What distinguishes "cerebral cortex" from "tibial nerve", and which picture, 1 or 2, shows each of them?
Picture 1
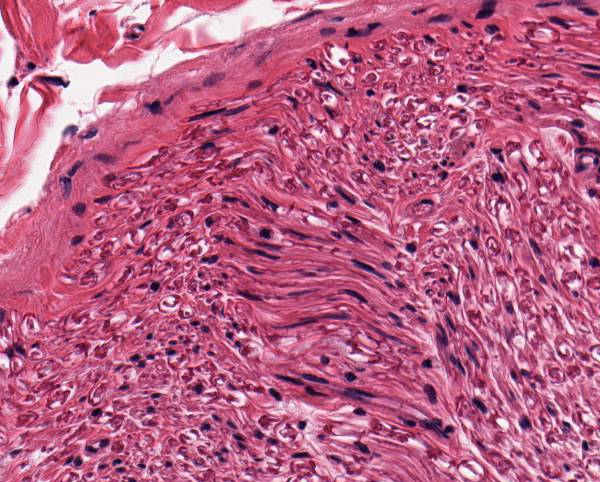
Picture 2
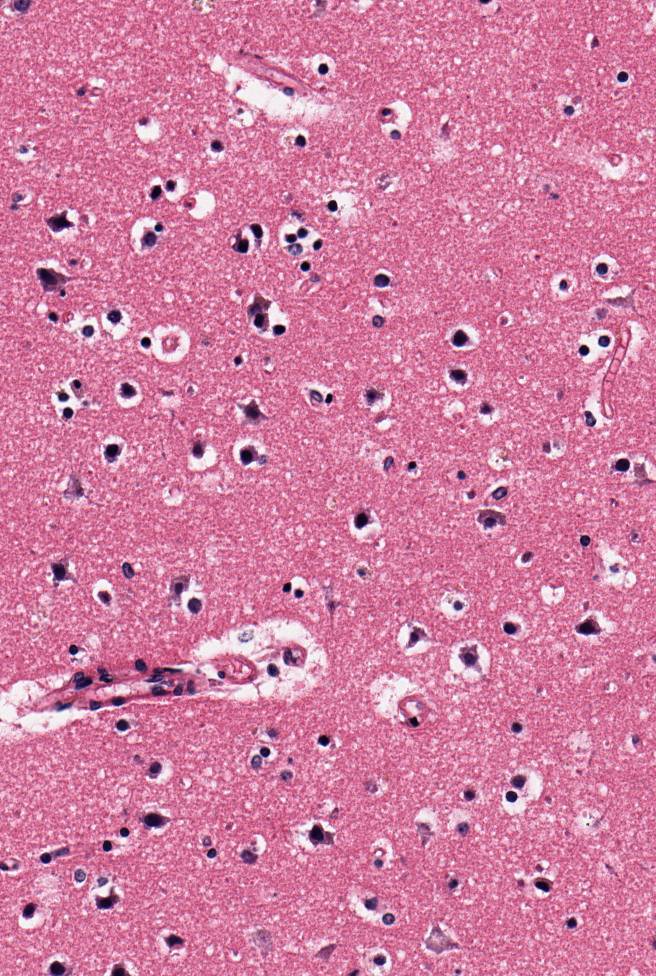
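In picture 1 the tissue is tibial nerve; in picture 2 it is cerebral cortex. Picture 1 is densely packed tissue edged along its upper left by a dense pink fibrous band, beyond which the top-left corner is white empty space crossed by loose pink fibres. Wavy, lengthwise-cut fibres run through its middle, with small dark nuclei among them, many of them elongated. Picture 2 instead has a background of finely granular pink neuropil dotted with many tiny round clear vacuoles. Its nuclei are mostly small, round and darkly stained, and many cells sit within sharply outlined clear round halos that separate them from the neuropil. A thin capillary with a single file of elongated nuclei lies at its right edge.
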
